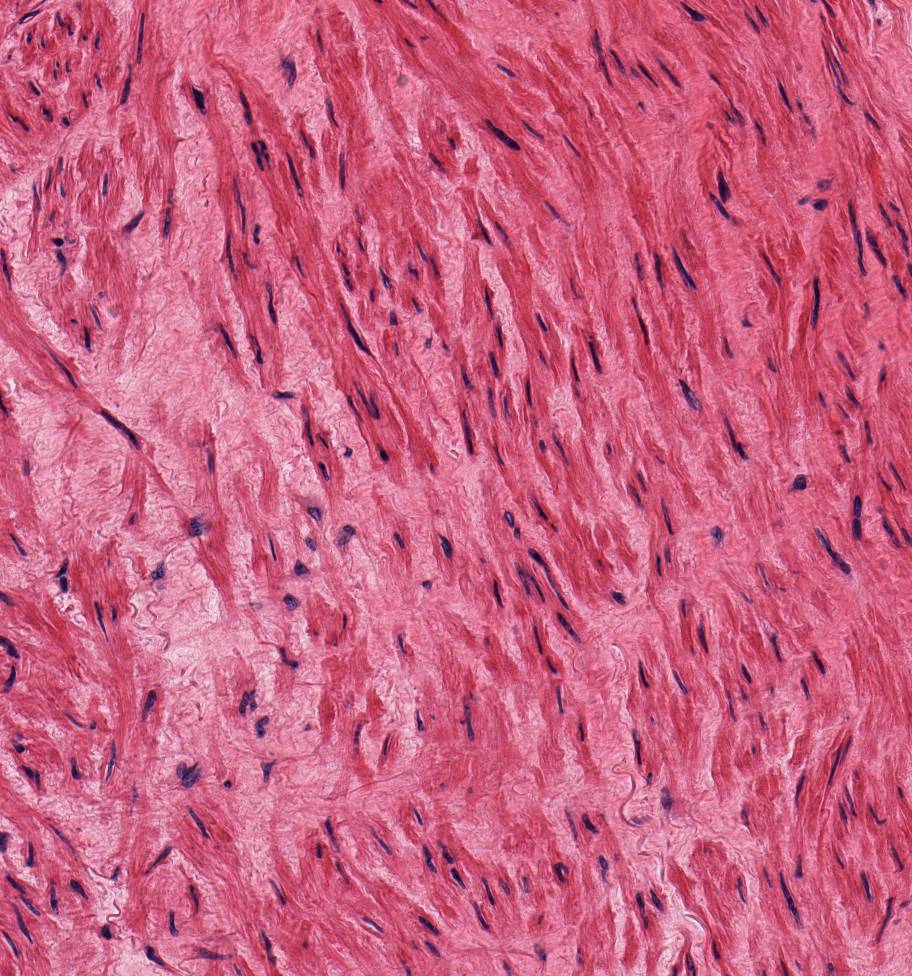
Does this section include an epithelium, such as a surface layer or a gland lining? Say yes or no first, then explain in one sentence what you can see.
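No. No epithelium, glands or fat cells are present anywhere in the field.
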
